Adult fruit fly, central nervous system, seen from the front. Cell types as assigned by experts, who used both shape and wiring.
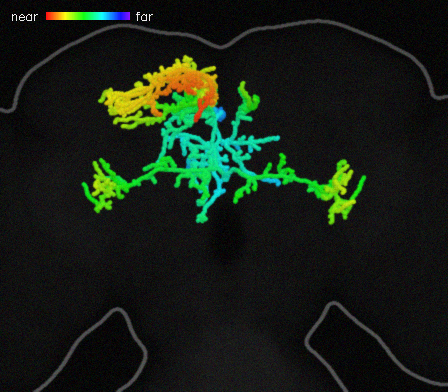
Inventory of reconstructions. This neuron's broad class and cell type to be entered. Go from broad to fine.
central-brain intrinsic neuron; SMP493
